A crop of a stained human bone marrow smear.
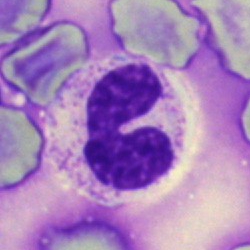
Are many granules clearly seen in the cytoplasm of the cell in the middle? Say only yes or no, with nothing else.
Yes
